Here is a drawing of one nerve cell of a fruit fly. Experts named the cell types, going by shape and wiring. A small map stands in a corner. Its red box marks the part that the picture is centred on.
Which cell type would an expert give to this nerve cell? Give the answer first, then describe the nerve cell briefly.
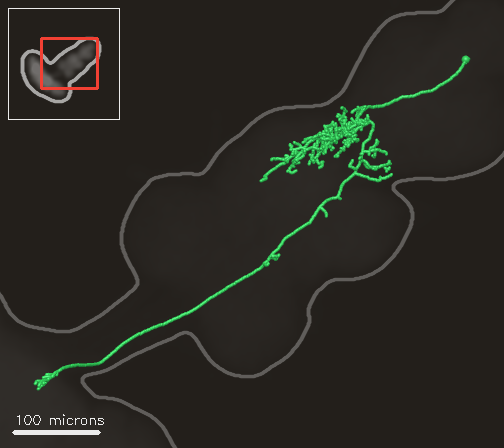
Its cell type is AN06A026. It is an ascending neuron. Its cell body lies at the upper right of the picture. By the scale bar it is about 500 microns wide in this view.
